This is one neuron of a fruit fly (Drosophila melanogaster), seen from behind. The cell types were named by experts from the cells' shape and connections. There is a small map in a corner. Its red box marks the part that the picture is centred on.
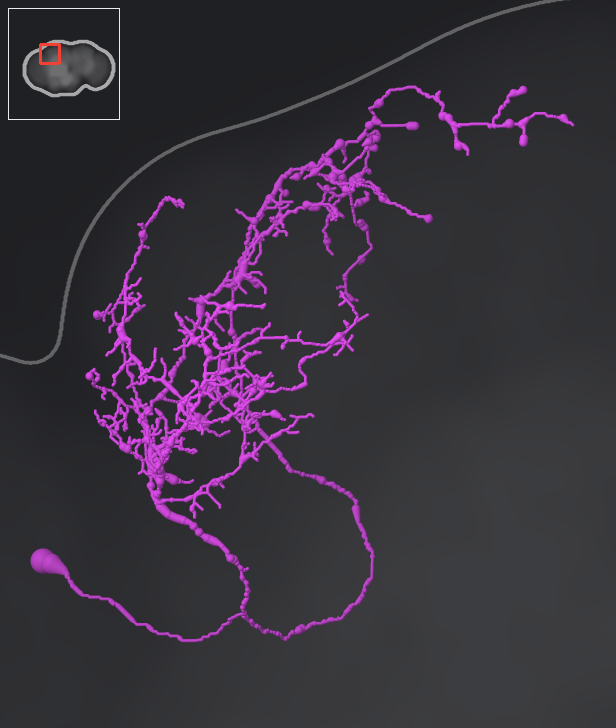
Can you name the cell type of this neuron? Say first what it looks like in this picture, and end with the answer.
The cell body is at the lower left of the picture. As drawn here it is about as wide as it is tall. It is a central-brain intrinsic neuron. It is of cell type LHAV3e3_b.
